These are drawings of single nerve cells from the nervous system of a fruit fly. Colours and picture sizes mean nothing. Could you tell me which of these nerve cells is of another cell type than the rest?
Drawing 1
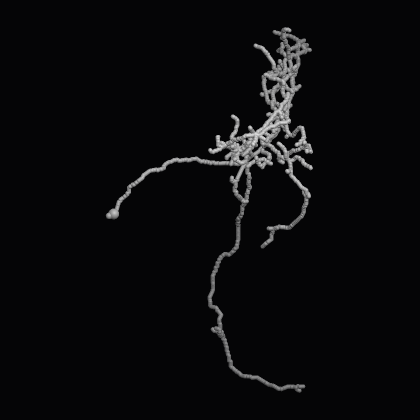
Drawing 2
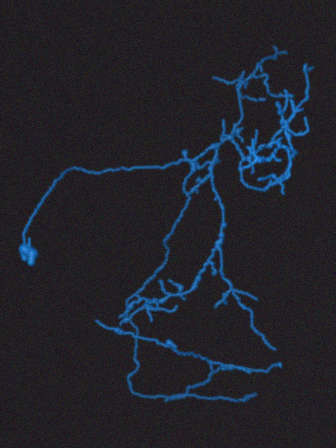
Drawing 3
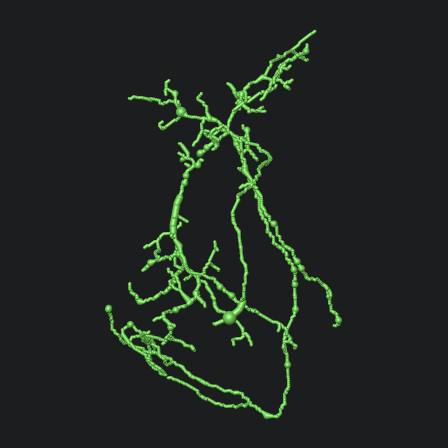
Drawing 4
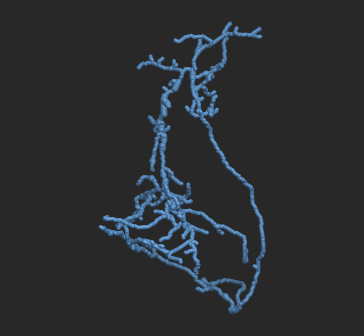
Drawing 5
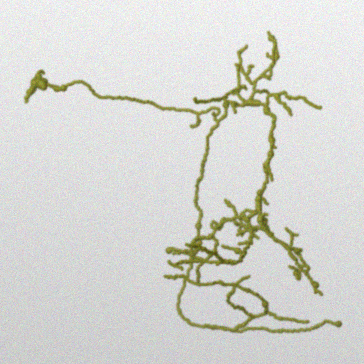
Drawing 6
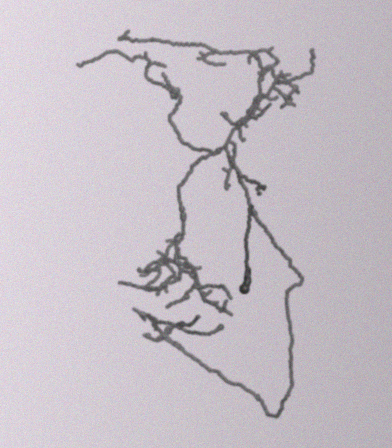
Drawing 1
